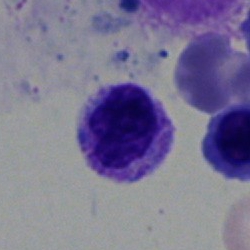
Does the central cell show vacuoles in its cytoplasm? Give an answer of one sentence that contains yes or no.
No, the cytoplasm of this cell shows no vacuoles.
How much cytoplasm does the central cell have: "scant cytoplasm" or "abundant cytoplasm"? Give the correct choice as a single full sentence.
Scant cytoplasm surrounds the nucleus of this cell.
